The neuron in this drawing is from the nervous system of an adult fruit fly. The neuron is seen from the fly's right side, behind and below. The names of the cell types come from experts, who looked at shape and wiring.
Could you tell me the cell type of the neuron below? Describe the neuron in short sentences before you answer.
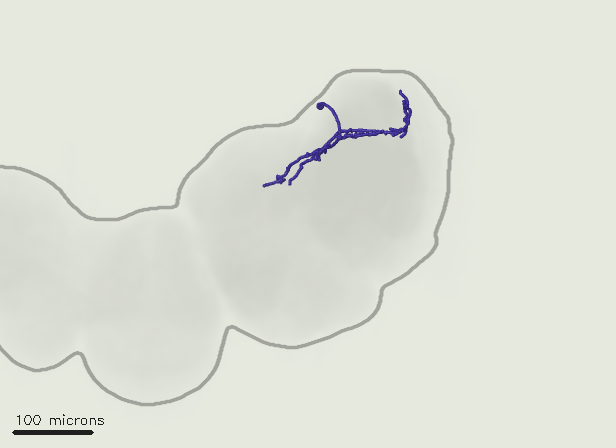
By the scale bar it is about 190 microns wide in this view. As drawn here it is wider than it is tall. It is a central-brain intrinsic neuron. The cell type is CB2988.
